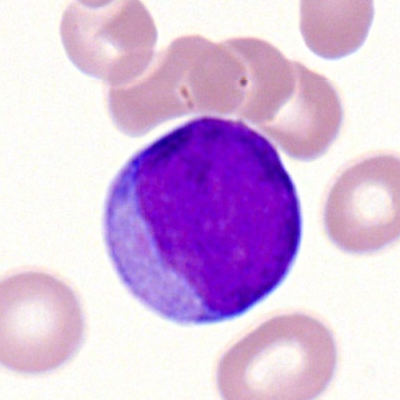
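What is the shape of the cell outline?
Round, with a smooth edge.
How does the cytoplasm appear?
As a pale bluish-lilac crescent on the left side of the cell.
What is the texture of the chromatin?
Fine and fairly evenly spread rather than coarsely clumped.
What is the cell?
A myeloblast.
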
